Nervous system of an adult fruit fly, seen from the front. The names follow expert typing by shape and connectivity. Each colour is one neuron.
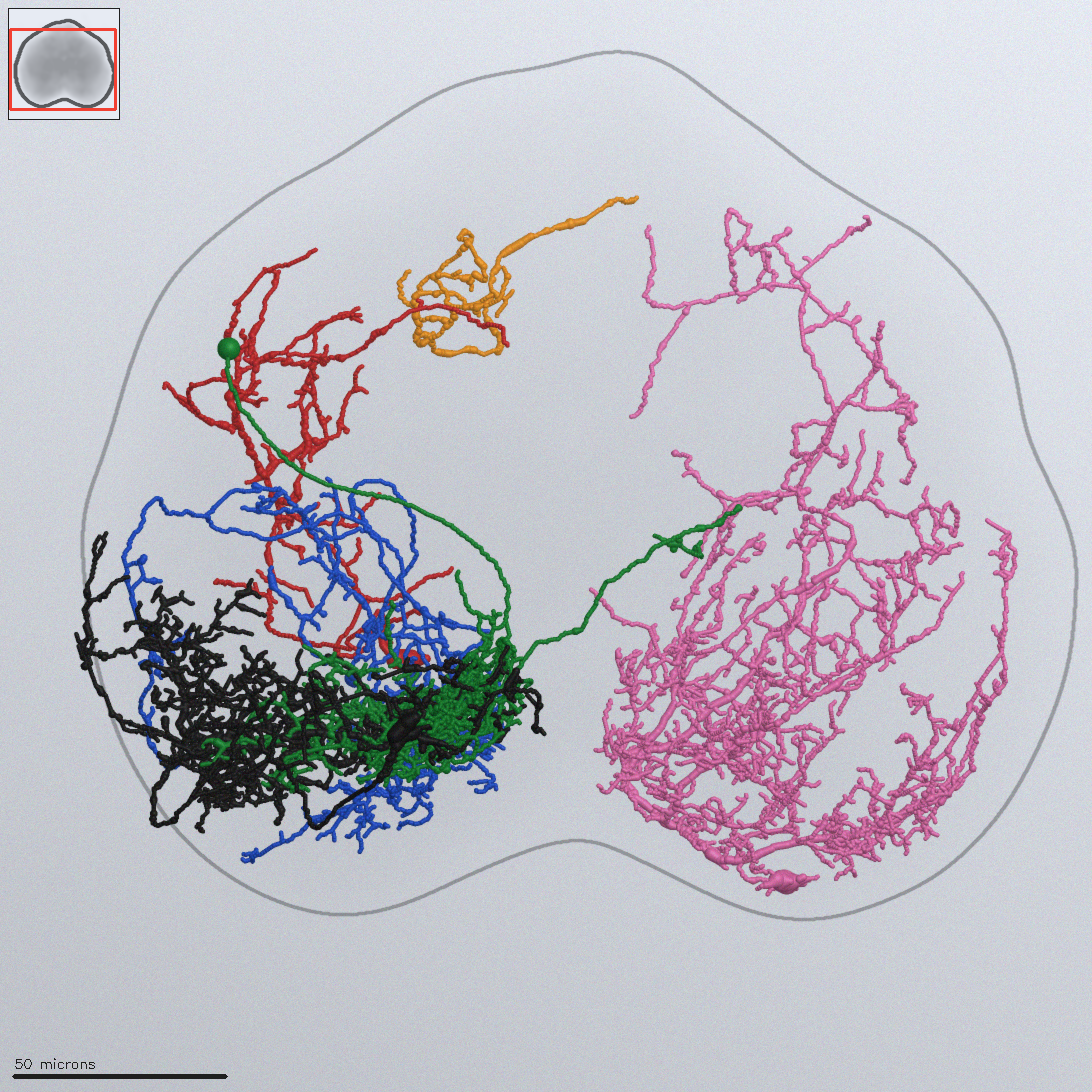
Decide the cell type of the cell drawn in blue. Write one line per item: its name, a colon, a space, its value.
cell type: IN03A076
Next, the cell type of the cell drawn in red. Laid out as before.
cell type: IN13A010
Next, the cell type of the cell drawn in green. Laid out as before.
cell type: IN23B023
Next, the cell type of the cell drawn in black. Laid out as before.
cell type: IN13A007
